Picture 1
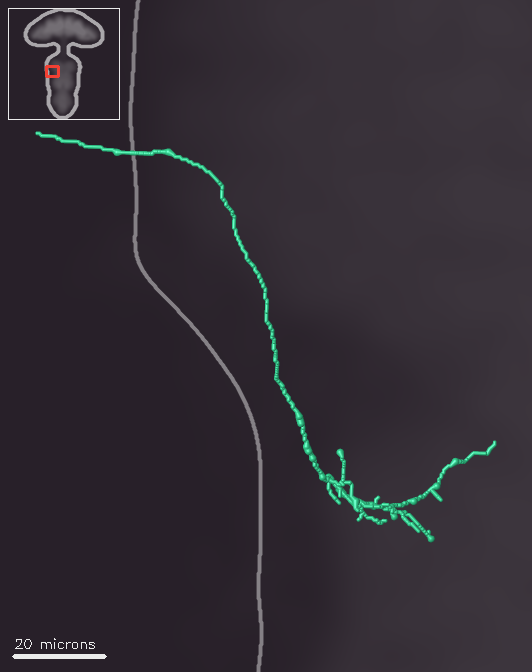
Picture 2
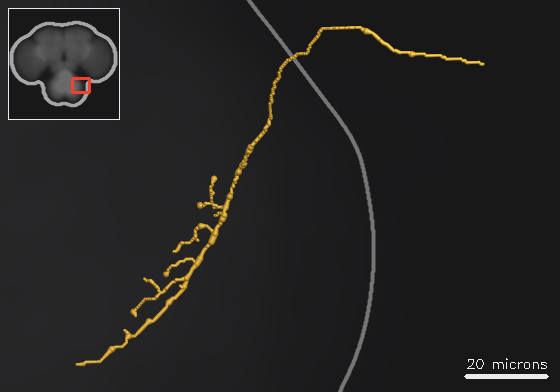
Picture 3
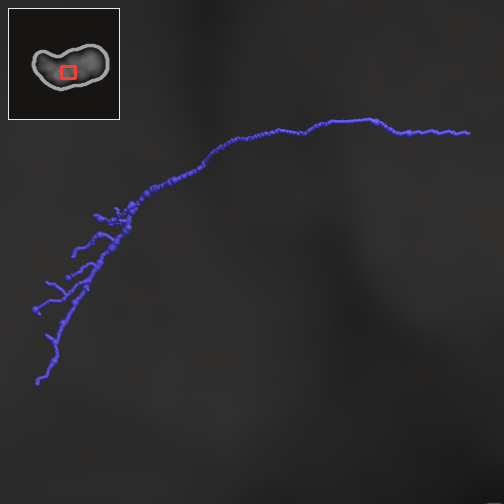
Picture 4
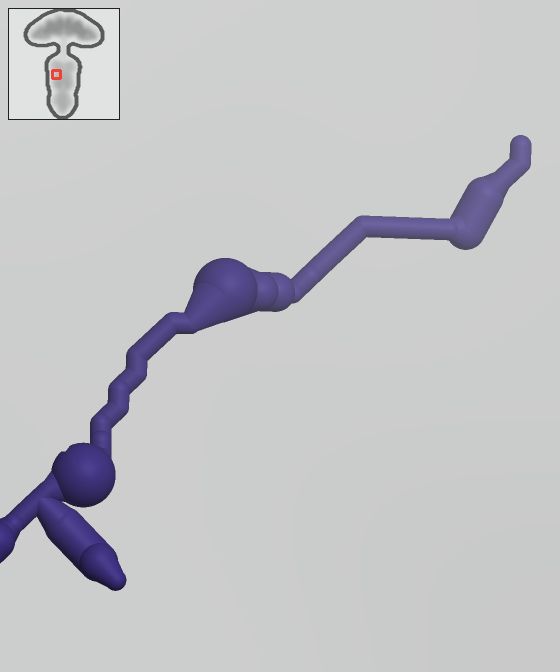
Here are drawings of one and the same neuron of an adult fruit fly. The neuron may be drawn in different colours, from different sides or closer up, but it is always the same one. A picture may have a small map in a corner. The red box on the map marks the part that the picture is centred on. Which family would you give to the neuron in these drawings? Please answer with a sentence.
The family is class mechanosensory tactile.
